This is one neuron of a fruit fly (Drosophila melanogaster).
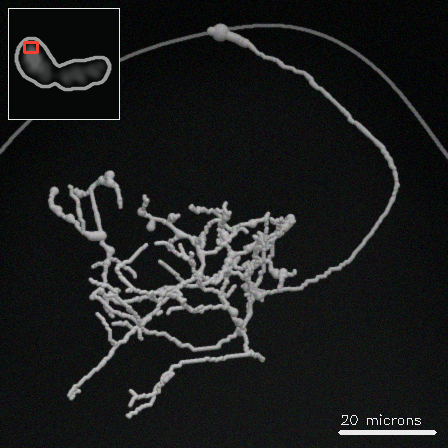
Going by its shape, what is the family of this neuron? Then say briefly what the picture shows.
Its family is hemilineage SLPad1_posterior. It is a central-brain intrinsic neuron. The cell body can be seen at the top of the picture. By the scale bar it is about 80 microns tall in this view. The picture shows dozens of branch ends.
